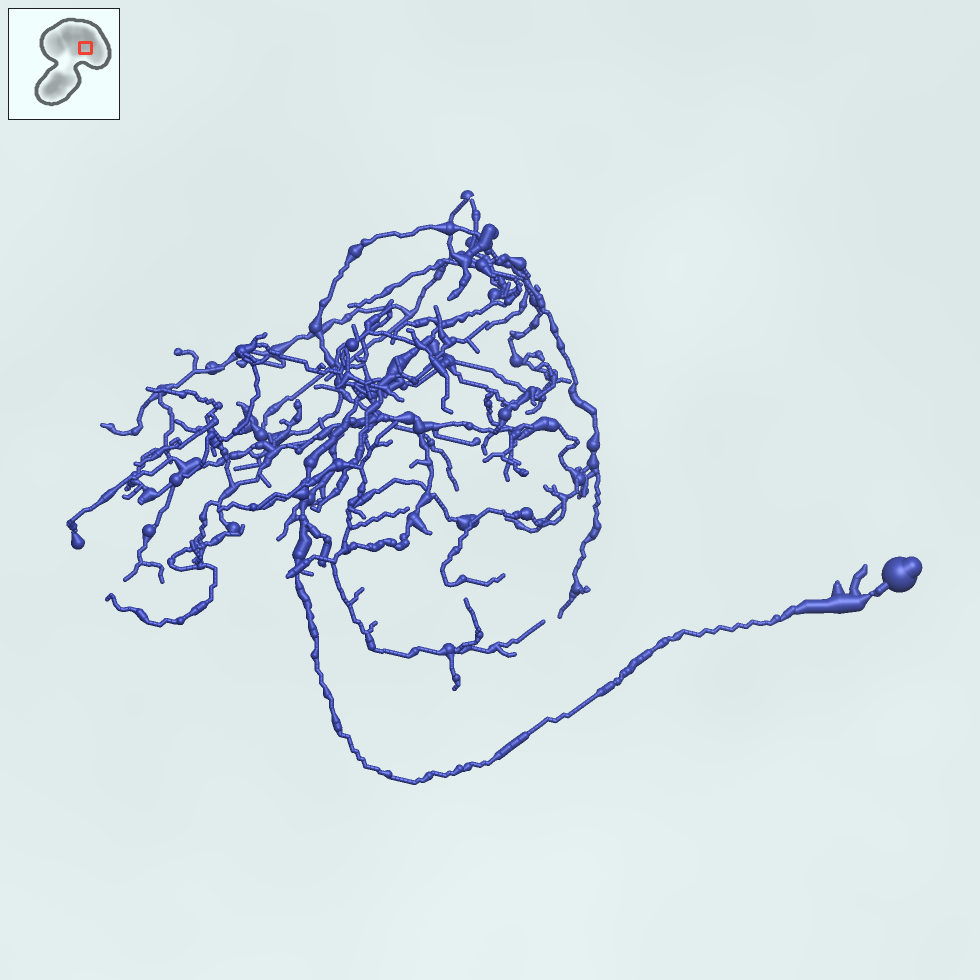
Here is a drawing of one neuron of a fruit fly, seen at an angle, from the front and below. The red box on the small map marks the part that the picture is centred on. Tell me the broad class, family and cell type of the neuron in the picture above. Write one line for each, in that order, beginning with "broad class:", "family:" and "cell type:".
broad class: central-brain intrinsic neuron
family: hemilineage MD_SA1
cell type: GNG407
